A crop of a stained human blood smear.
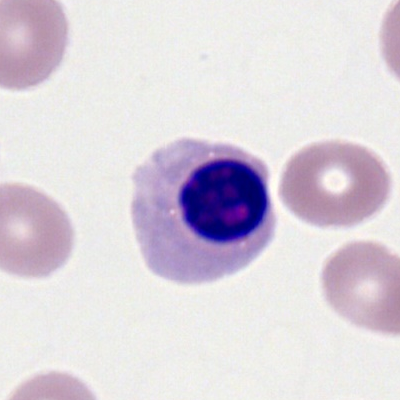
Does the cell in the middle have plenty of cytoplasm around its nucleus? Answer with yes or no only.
Yes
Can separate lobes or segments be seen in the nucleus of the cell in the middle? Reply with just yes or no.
No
